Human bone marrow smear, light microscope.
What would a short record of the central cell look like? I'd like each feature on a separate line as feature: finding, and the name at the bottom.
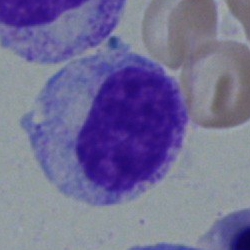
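Nucleus: off-centre, pushed toward the right side, I'd say.
Granules: fine, purple, scattered through the cytoplasm.
Outline: roughly round, though irregular along the left edge.
Image: slightly blurred.
Name: myelocyte.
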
